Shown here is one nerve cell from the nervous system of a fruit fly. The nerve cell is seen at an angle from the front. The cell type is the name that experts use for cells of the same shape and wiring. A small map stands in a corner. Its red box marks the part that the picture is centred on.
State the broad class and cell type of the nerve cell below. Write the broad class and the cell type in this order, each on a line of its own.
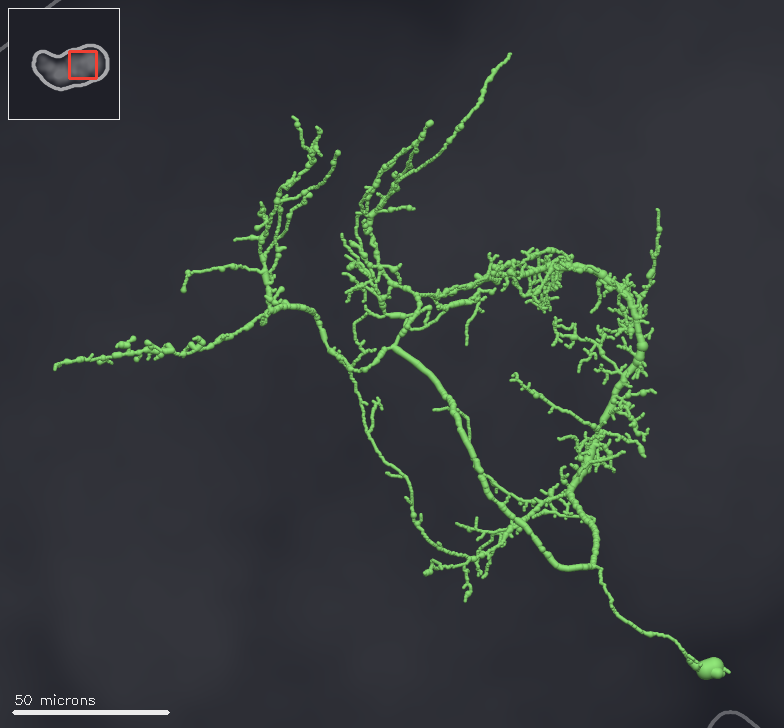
central-brain intrinsic neuron
WED076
